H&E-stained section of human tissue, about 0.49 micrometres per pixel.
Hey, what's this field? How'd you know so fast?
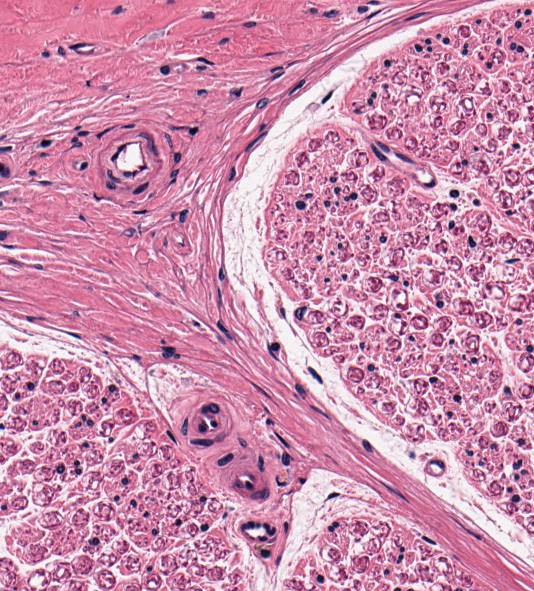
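Mainly nerve fascicle. Inside each fascicle, cross-cut fibres: small round profiles, a central pink dot within a pale ring.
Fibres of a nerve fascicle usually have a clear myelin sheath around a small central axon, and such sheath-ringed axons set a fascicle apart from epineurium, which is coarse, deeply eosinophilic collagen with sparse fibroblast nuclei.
Each fascicle bounded by a thin sheath of flattened cells with elongated nuclei. Between fascicles, dense pink collagen with sparse spindle nuclei runs diagonally.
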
